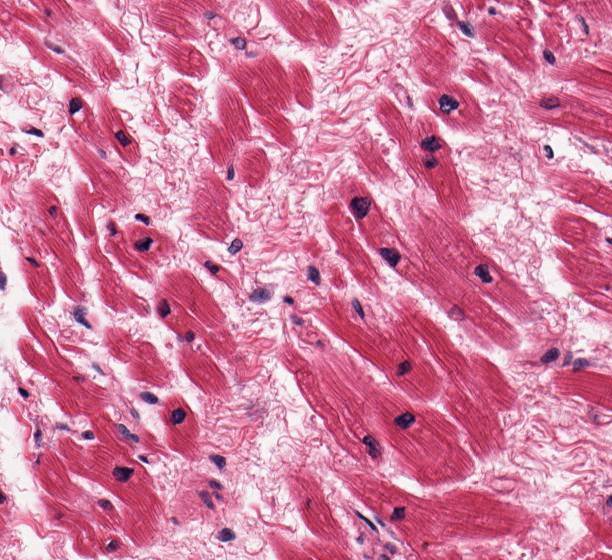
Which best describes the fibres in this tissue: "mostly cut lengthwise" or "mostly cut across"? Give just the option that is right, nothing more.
Mostly cut lengthwise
